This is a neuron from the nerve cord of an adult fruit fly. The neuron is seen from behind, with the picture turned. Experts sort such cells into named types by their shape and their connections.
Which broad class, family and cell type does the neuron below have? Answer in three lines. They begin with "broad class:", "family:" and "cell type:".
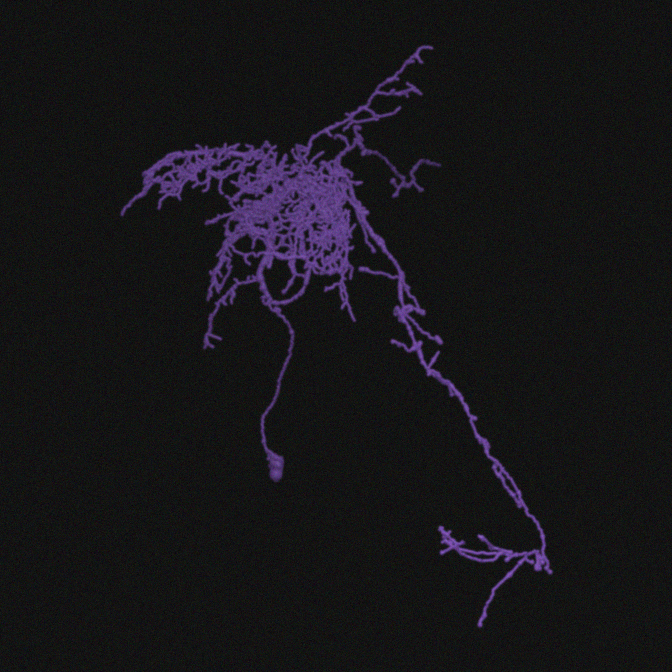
broad class: ascending neuron
family: hemilineage 17A
cell type: AN17A018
